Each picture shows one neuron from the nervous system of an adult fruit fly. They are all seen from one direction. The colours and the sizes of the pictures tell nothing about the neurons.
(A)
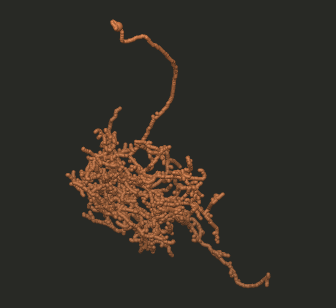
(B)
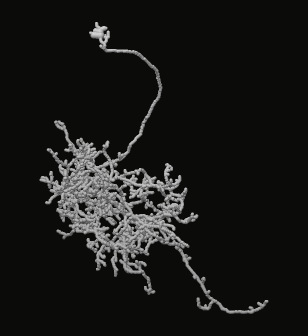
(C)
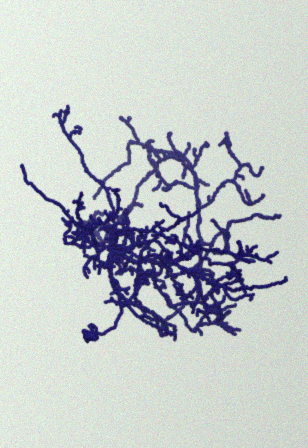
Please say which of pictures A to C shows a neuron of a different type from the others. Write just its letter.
C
